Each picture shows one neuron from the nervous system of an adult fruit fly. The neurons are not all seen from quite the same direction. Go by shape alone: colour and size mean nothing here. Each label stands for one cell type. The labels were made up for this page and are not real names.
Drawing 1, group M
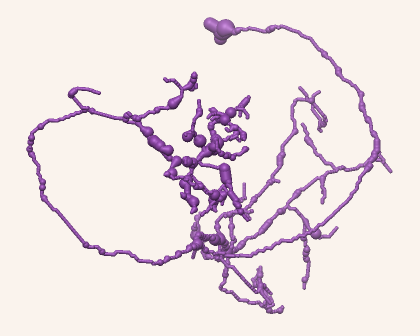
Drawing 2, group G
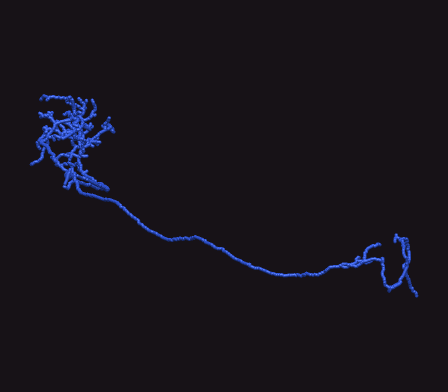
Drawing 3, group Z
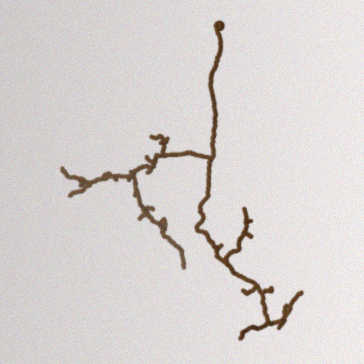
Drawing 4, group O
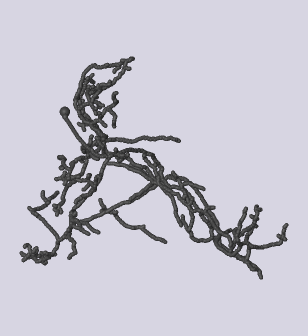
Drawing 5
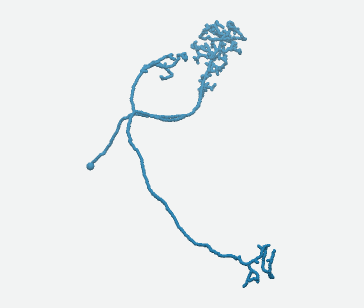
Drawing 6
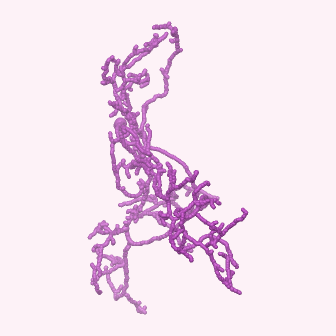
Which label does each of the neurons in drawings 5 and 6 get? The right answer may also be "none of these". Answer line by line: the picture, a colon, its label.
5: group G
6: group O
